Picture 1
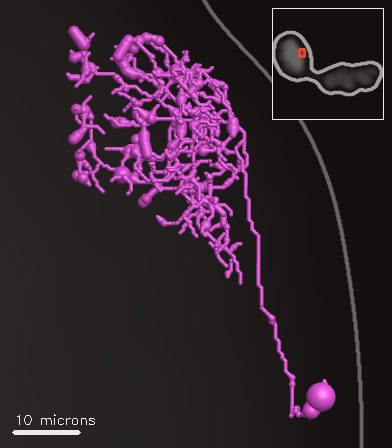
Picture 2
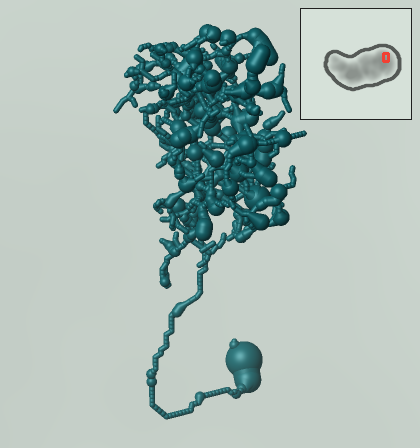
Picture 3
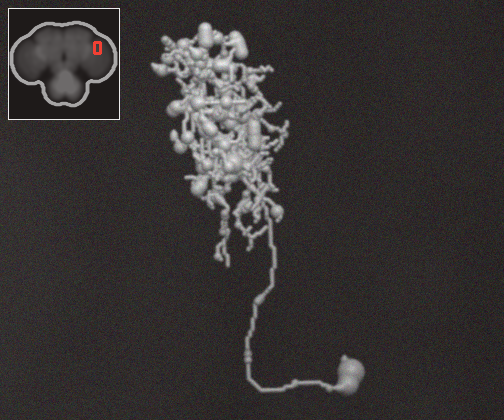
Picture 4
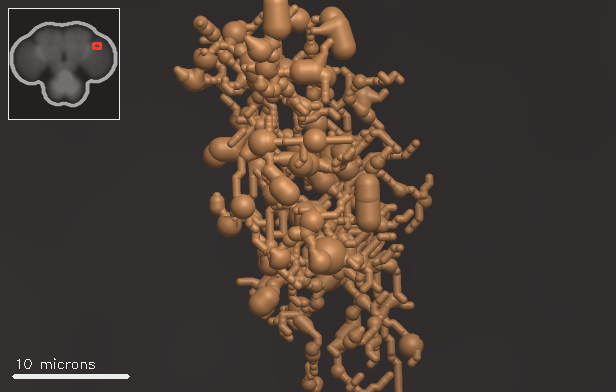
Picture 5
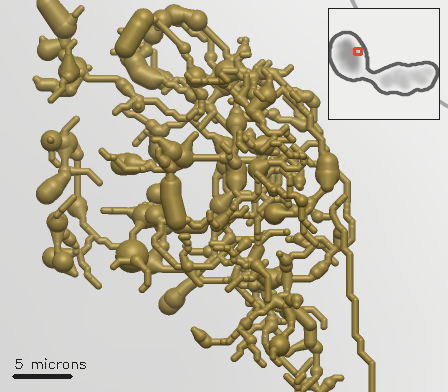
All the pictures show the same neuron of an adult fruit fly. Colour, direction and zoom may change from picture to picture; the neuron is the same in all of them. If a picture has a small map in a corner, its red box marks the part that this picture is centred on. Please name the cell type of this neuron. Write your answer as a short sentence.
The cell type is LPi3412.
